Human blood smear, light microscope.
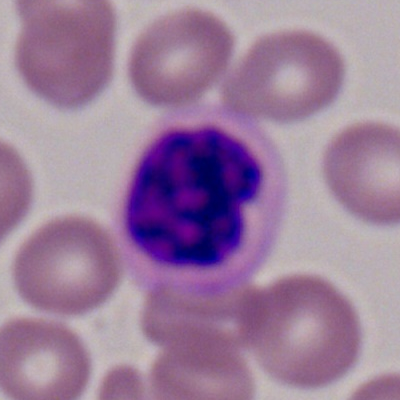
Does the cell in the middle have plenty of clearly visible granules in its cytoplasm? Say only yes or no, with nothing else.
No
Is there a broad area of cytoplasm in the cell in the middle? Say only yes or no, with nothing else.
No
